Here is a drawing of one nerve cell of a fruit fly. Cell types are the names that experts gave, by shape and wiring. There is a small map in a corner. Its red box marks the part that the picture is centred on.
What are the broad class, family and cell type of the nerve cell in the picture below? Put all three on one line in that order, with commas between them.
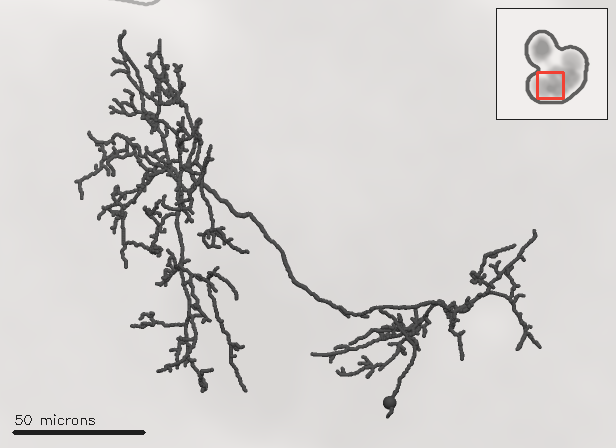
visual projection neuron, hemilineage SLPpl2, LoVP39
